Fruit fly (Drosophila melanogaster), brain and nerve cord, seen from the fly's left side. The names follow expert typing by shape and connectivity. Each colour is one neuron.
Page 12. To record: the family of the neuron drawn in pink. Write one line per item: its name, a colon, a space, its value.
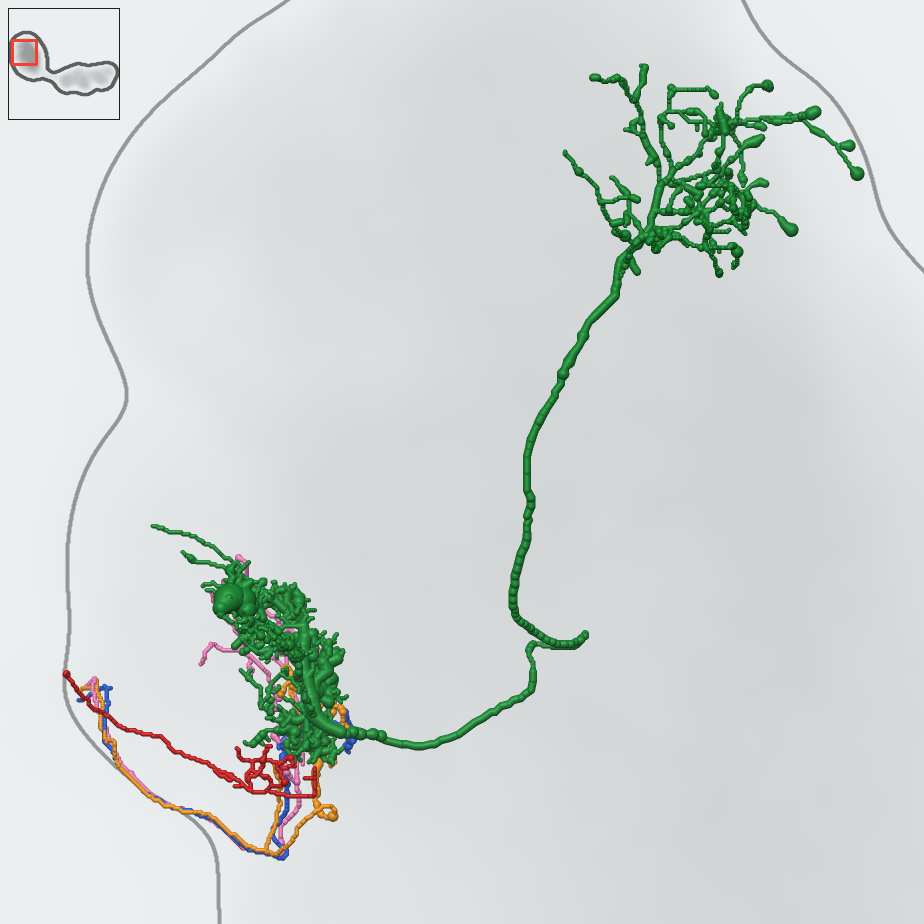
family: class hygrosensory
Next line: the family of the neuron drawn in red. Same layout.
family: class olfactory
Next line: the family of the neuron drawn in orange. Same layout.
family: class thermosensory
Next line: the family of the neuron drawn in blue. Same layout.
family: class hygrosensory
